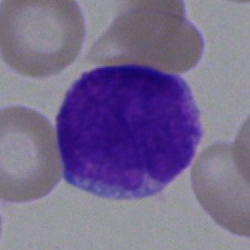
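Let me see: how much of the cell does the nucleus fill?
Most of it.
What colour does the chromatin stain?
Deep purple.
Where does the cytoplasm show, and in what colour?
Only as a narrow crescent along the lower edge of the cell, pale blue.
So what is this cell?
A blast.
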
